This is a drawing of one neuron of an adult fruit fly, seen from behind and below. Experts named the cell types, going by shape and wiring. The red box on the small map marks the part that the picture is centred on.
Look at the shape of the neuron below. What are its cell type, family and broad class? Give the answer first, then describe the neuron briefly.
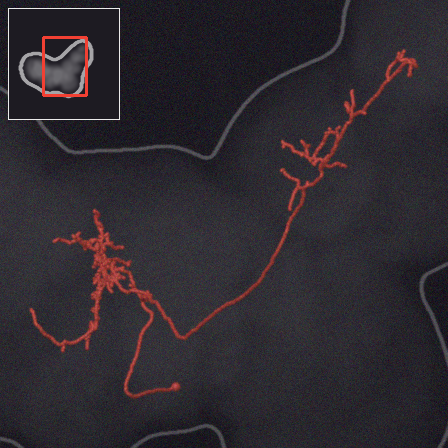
It is of cell type DNg02_g. Its family is hemilineage LB12. It is a descending neuron. Its cell body lies at the bottom of the picture. In this view it is about as wide as it is tall.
